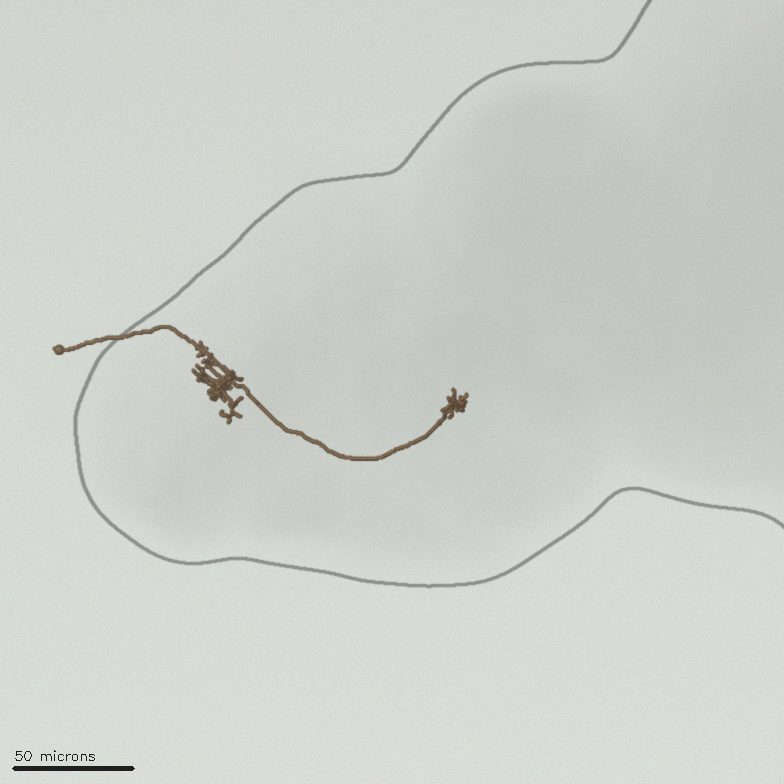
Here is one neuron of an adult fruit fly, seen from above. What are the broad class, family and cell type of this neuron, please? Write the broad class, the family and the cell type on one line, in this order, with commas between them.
optic-lobe intrinsic neuron, Tm, Tm29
